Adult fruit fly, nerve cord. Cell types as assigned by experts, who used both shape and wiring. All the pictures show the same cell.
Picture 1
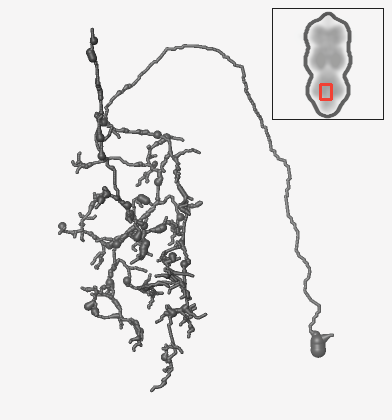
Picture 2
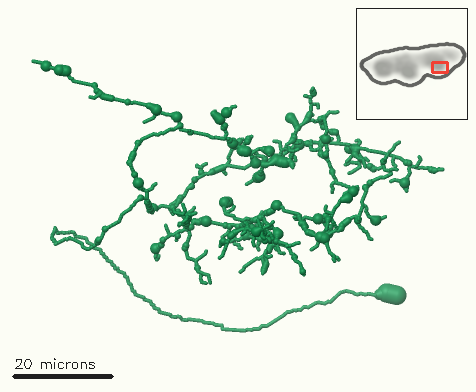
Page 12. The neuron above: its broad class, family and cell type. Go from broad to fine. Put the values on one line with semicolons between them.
nerve-cord intrinsic neuron; hemilineage 14A; IN14A104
